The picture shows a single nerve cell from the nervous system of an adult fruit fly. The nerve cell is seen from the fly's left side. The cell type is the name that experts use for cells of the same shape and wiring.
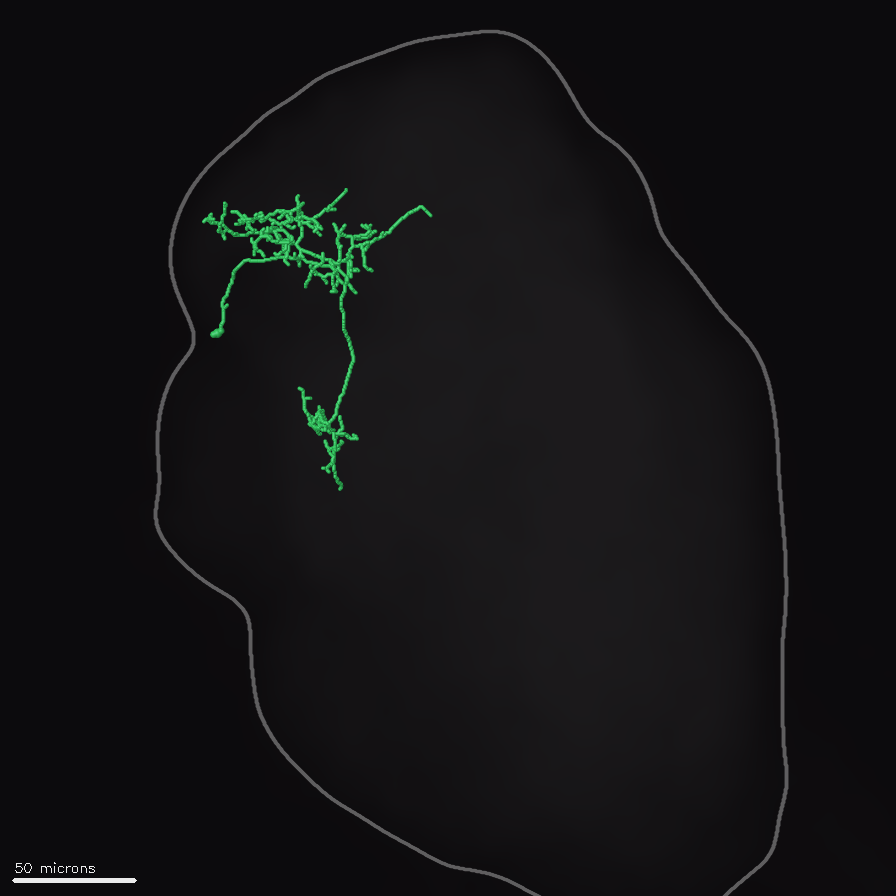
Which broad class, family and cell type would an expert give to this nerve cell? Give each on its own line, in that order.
central-brain intrinsic neuron
hemilineage CREa2_ventral
LAL030_b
